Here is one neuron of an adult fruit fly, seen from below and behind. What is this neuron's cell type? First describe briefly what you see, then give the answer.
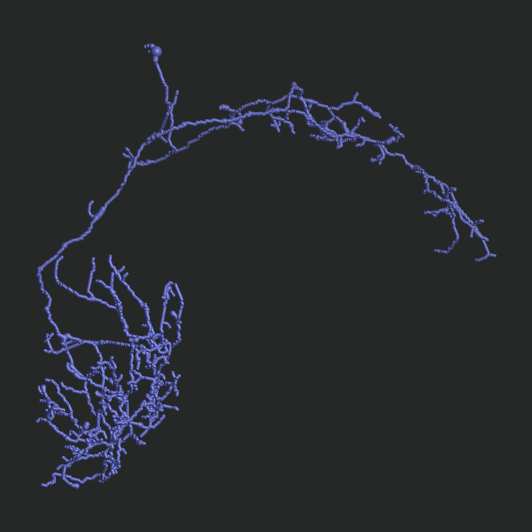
The cell body can be seen at the upper left of the picture. The picture shows dozens of branch ends. It is a visual projection neuron. The cell type is LC37.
